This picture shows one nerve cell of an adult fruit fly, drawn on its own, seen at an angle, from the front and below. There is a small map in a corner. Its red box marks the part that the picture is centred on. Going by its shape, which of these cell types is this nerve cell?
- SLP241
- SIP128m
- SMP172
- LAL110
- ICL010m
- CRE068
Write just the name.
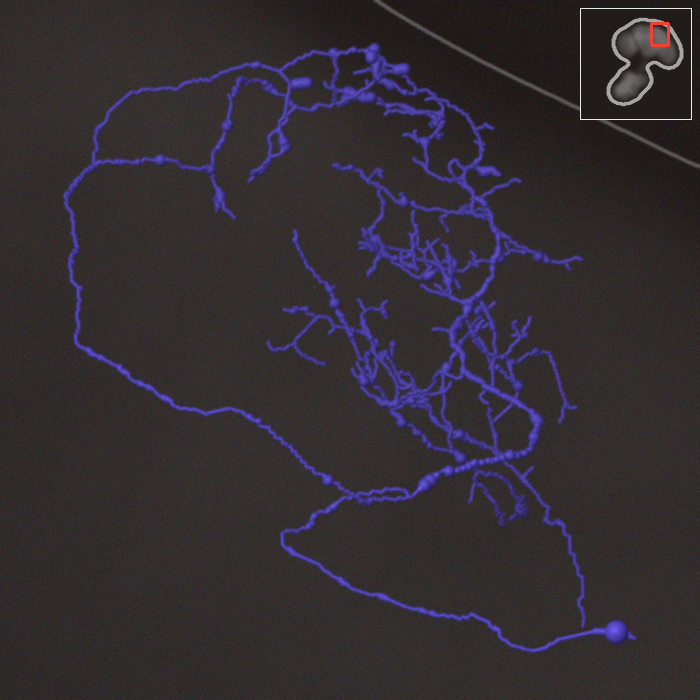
SLP241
